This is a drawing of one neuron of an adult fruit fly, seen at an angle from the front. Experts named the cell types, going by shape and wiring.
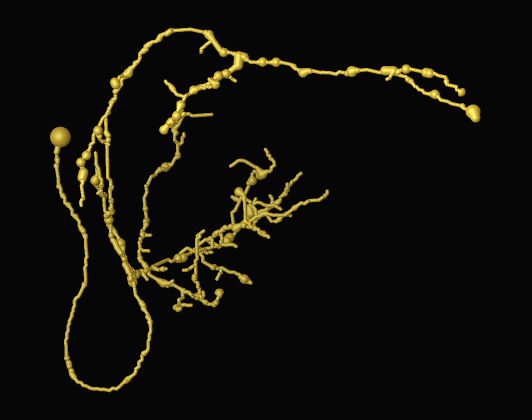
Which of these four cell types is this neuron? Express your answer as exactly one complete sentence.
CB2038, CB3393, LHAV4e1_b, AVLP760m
This neuron is recognized as the cell type CB3393.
